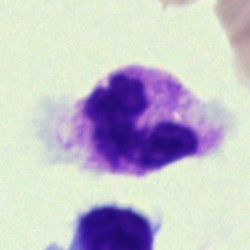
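Segmented neutrophil, the central cell, and its outline, I notice, is irregular rather than round. Pale greyish-blue, wispy cytoplasm fans out to the left and right. The chromatin looks dense and stains dark purple, and I can find no nucleoli in the nucleus.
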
